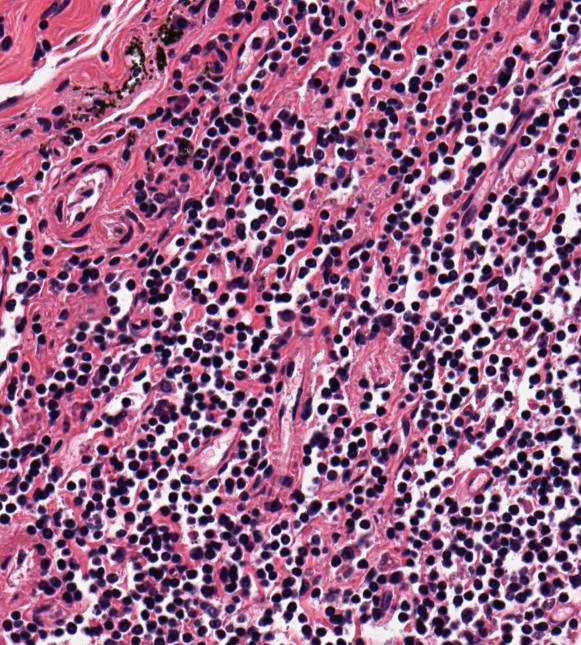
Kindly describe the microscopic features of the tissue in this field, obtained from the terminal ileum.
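Small lymphocytes form a dense diffuse sheet over most of the field, parted by thin pink collagen strands. Their nuclei are small, round and dark; cytoplasm is scant. Dense, sparsely cellular pink collagen fills the top left corner. Coarse brown-black granular pigment lies at its edge.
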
